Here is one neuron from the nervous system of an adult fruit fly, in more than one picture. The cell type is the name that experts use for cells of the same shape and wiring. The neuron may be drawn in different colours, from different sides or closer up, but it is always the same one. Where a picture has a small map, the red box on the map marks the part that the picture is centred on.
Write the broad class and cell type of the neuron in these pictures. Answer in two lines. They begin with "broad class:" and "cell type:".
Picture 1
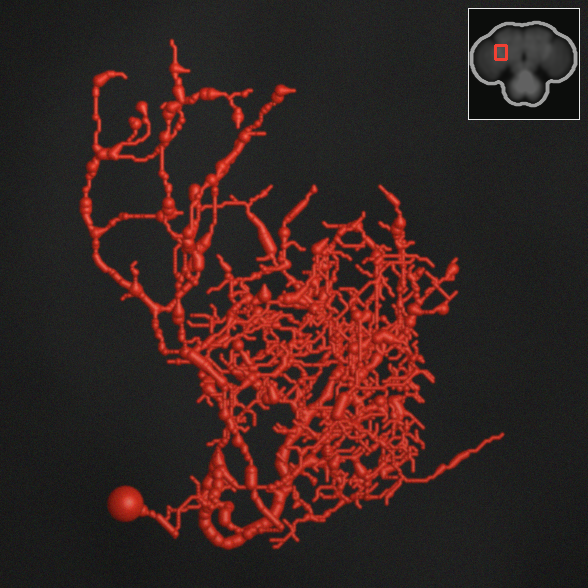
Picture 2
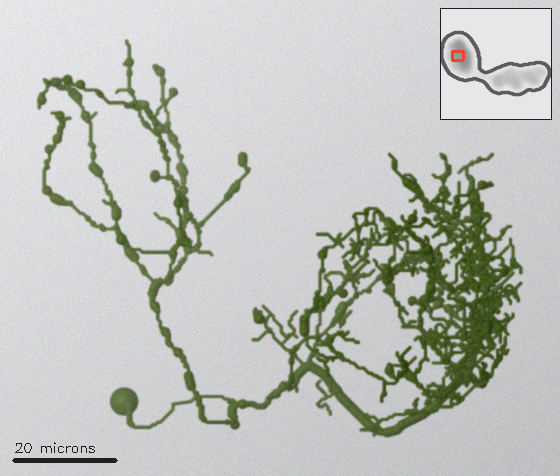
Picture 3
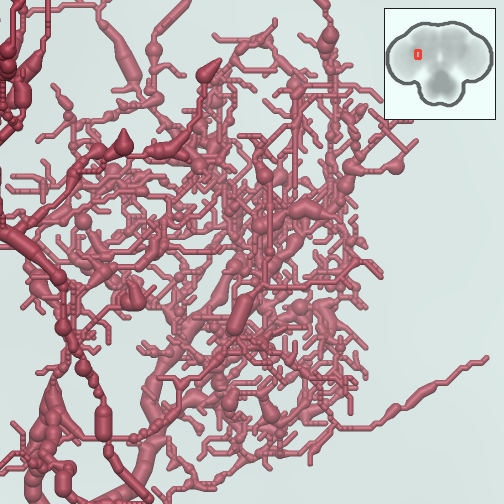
broad class: central-brain intrinsic neuron
cell type: PVLP085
